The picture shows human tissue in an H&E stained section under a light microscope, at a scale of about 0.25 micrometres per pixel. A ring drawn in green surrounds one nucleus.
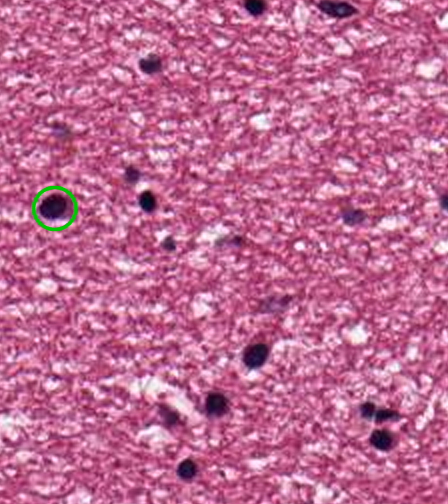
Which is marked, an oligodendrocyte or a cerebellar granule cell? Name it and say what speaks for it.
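The marked cell is an oligodendrocyte. The nucleus is round to slightly oval with a smooth, sharp outline. The nucleus is very dark and evenly stained, with no internal detail visible, similar in darkness to the other small dark nuclei in the field. The cell lies alone within the pink, finely fibrillary background tissue, not in contact with other nuclei.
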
